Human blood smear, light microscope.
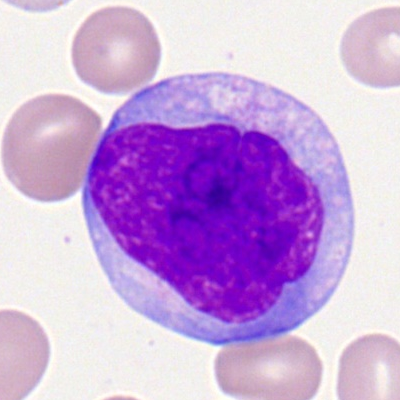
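myeloblast, the central cell in a stained blood smear. Its outline is round and smooth. A notch is cut into the upper edge of the nucleus. No distinct vacuoles are seen in the cytoplasm.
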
